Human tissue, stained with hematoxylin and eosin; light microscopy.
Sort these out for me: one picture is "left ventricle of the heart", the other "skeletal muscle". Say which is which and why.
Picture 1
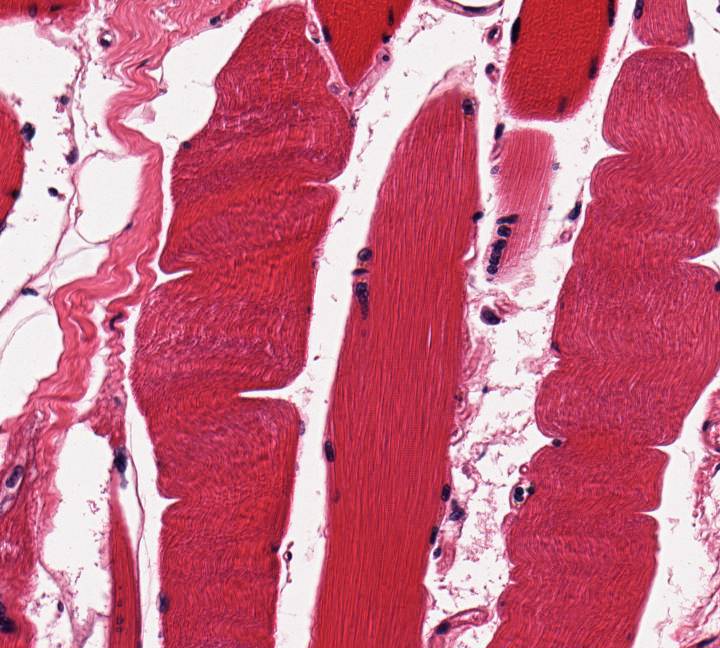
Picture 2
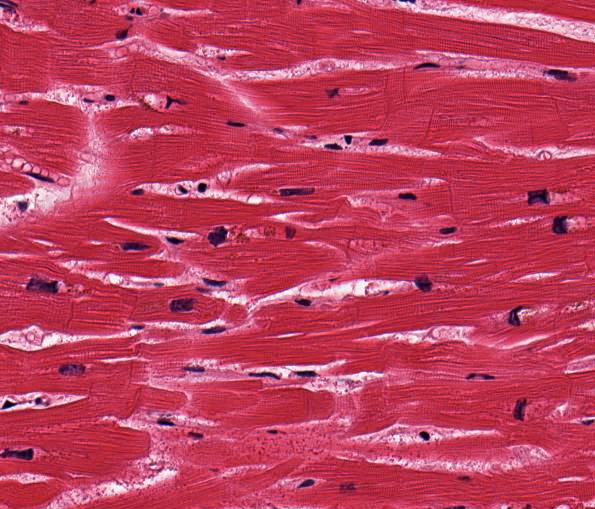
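Picture 1 is skeletal muscle; picture 2 is left ventricle of the heart. In picture 1, long, unbranched fibres with deep red cytoplasm run roughly top to bottom, and the broad ones at left and right have scalloped margins with deep transverse notches. Their dark, elongated nuclei sit at the fibre edges. Now turn to picture 2, where deep pink-red fibres run roughly horizontally and dark transverse lines, intercalated discs, cross them at intervals. Its nuclei lie singly in the centre of the fibres.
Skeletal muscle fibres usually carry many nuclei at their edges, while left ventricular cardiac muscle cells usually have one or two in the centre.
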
